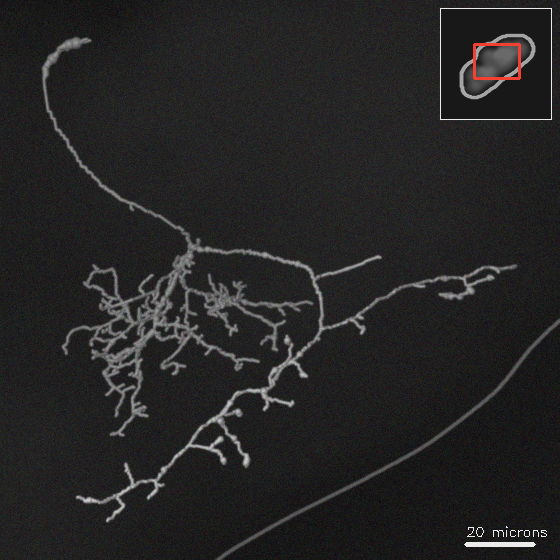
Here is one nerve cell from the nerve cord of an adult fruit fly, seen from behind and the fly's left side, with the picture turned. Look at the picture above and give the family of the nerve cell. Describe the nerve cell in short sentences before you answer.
From top to bottom in the picture it spans about 140 microns. The picture shows dozens of branch ends. It is a nerve-cord intrinsic neuron. Its family is hemilineage 07B.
